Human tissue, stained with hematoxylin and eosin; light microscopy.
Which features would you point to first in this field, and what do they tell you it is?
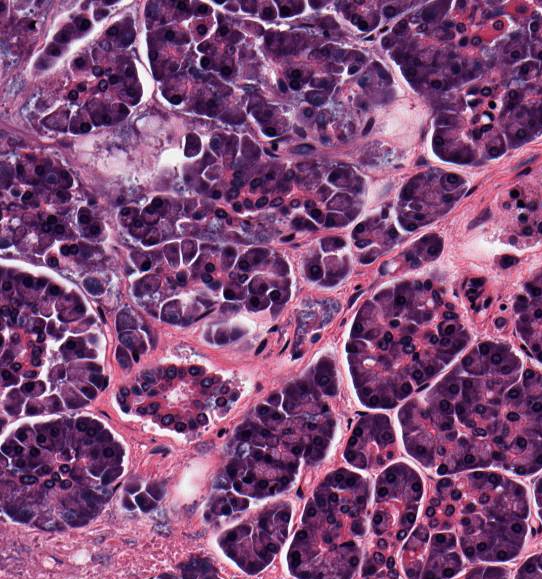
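Exocrine pancreas occupies this field. Epithelial cells form rounded nests between thin fibrous septa; within them, cells group into small acini around tiny central lumina, each cell with one round dark nucleus of fairly uniform size.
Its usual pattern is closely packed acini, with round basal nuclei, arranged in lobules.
The septa are pink collagen bands with scattered spindle nuclei.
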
